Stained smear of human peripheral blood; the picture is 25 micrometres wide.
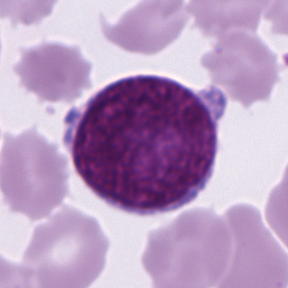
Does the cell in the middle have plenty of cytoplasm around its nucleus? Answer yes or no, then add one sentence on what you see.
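No. Elsewhere the cytoplasm is only a very thin rim around the nucleus.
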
